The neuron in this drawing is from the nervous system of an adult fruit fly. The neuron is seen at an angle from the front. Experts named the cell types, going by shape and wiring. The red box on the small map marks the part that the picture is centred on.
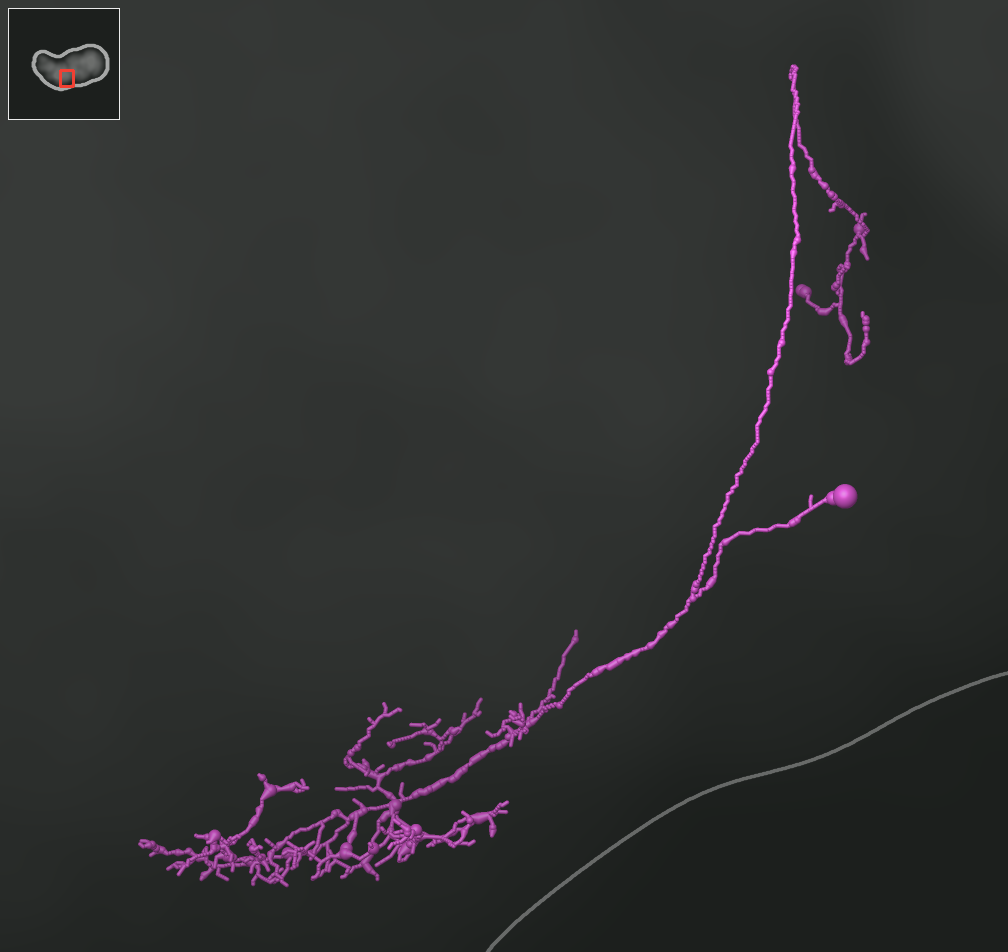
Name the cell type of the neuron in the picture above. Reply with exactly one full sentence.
This neuron is categorized as cell type MeLo3a.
